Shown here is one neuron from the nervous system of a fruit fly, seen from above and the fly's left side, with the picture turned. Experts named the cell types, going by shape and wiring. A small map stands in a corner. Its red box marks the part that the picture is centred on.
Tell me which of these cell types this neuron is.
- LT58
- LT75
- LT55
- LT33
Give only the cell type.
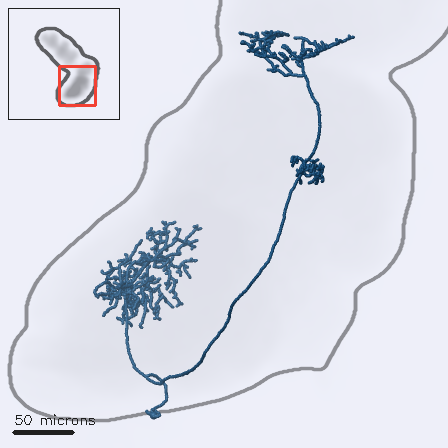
LT55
